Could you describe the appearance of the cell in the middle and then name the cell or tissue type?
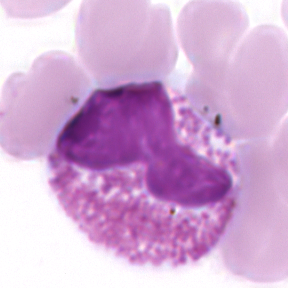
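Two lobes to the nucleus here, sitting mostly in the upper half of the cell. Its chromatin is dense and stains dark purple, while the cytoplasm is packed with lots of coarse granules. So you've got an eosinophil.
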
